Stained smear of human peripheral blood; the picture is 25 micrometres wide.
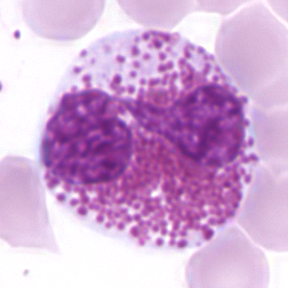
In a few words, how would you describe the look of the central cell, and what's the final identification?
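Nucleus first: it is divided into two lobes, which lie at the left and right sides of the cell. Cytoplasm next: it is crowded with coarse round granules, reddish-purple in colour. Last, the name: this is an eosinophil.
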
